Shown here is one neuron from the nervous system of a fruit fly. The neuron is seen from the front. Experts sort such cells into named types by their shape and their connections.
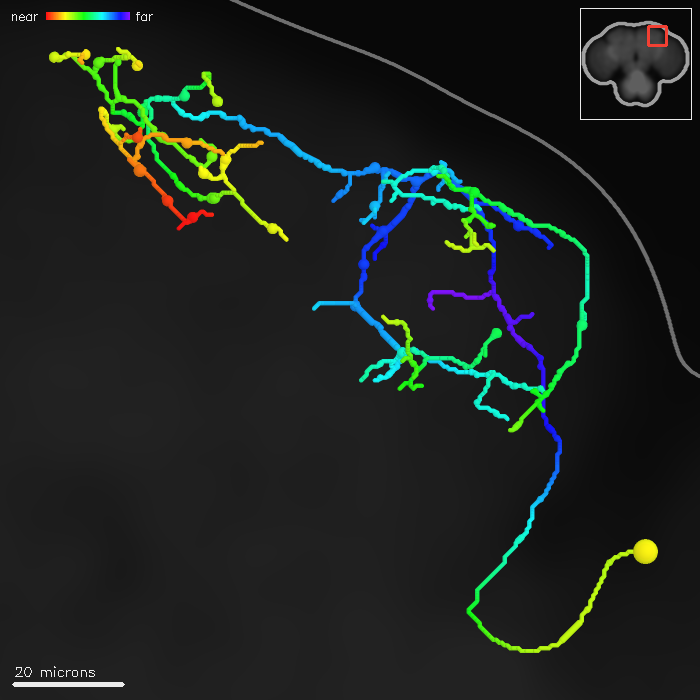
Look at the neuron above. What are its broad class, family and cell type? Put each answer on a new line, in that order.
central-brain intrinsic neuron
hemilineage LHa3
CB2895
